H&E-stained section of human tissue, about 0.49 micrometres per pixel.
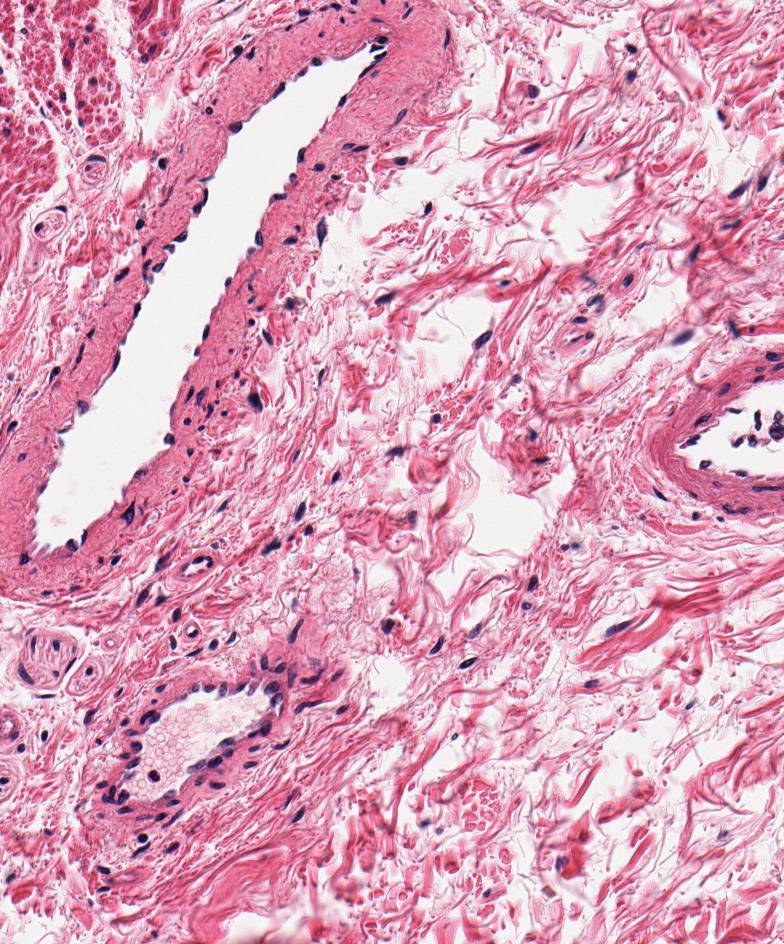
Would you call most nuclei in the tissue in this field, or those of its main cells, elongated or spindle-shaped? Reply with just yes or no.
Yes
